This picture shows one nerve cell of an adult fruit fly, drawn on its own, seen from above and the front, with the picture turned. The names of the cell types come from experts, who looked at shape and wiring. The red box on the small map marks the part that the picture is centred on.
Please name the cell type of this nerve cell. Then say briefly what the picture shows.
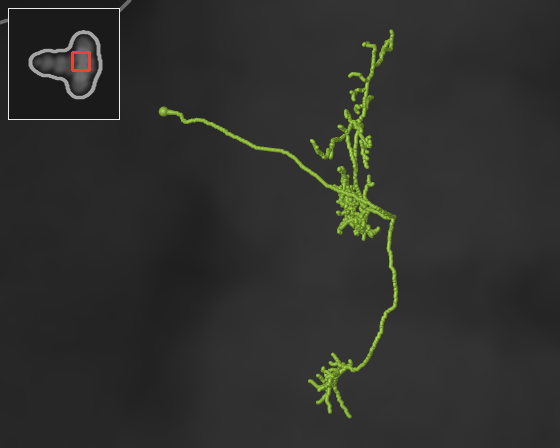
Its cell type is PS208. It is a central-brain intrinsic neuron. Its cell body lies at the upper left of the picture. Dozens of branch ends can be seen.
